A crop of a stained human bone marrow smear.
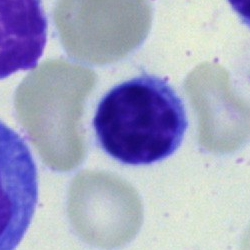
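Lymphocyte in a stained bone marrow smear, the cell in the middle. Look at its chromatin: dense and dark purple, with a few faint paler streaks. You will find no nucleoli in the nucleus and no granules in the cytoplasm. Notice, too, the small tuft projecting from the top edge of the cell.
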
